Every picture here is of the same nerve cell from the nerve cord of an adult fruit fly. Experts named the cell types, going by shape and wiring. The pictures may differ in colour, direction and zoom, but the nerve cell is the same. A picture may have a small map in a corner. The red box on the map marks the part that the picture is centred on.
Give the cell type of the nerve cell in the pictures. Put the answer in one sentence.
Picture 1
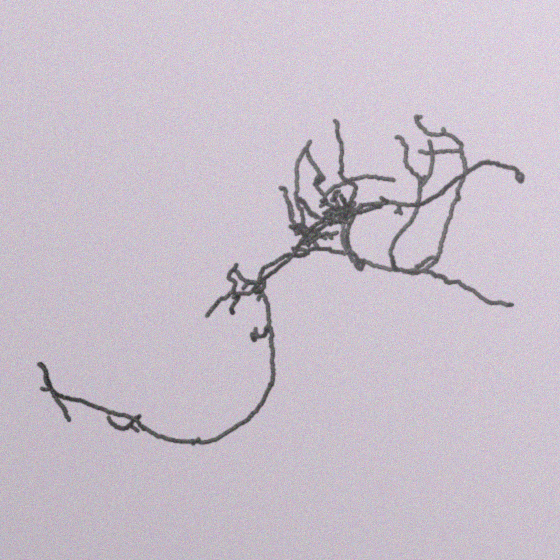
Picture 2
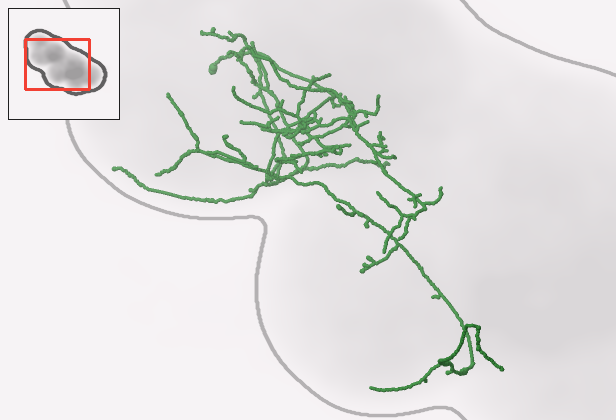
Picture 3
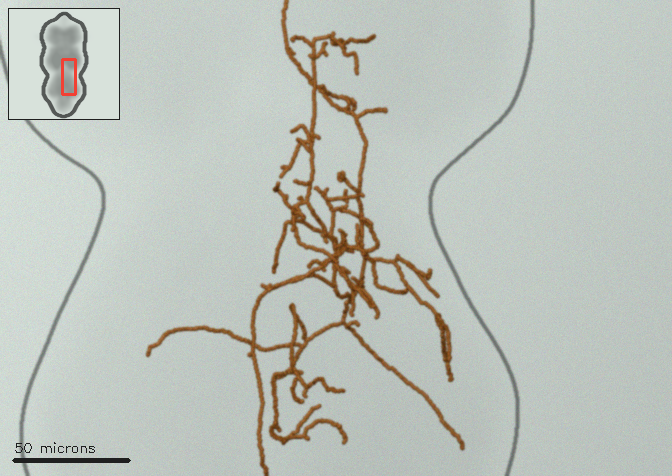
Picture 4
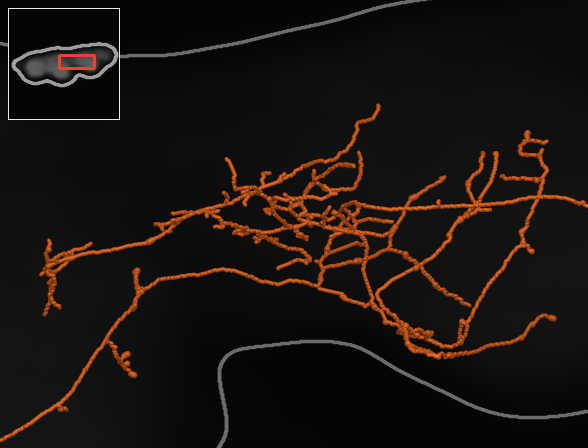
The cell type is IN12B048.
